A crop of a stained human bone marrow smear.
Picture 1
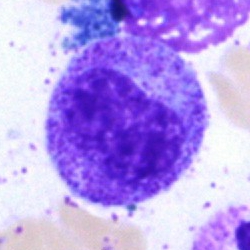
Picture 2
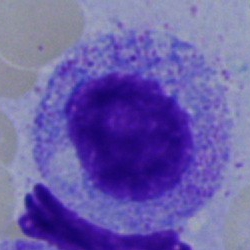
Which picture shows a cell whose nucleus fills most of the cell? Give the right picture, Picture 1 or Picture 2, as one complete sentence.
The nucleus occupies most of the cell in picture 1.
